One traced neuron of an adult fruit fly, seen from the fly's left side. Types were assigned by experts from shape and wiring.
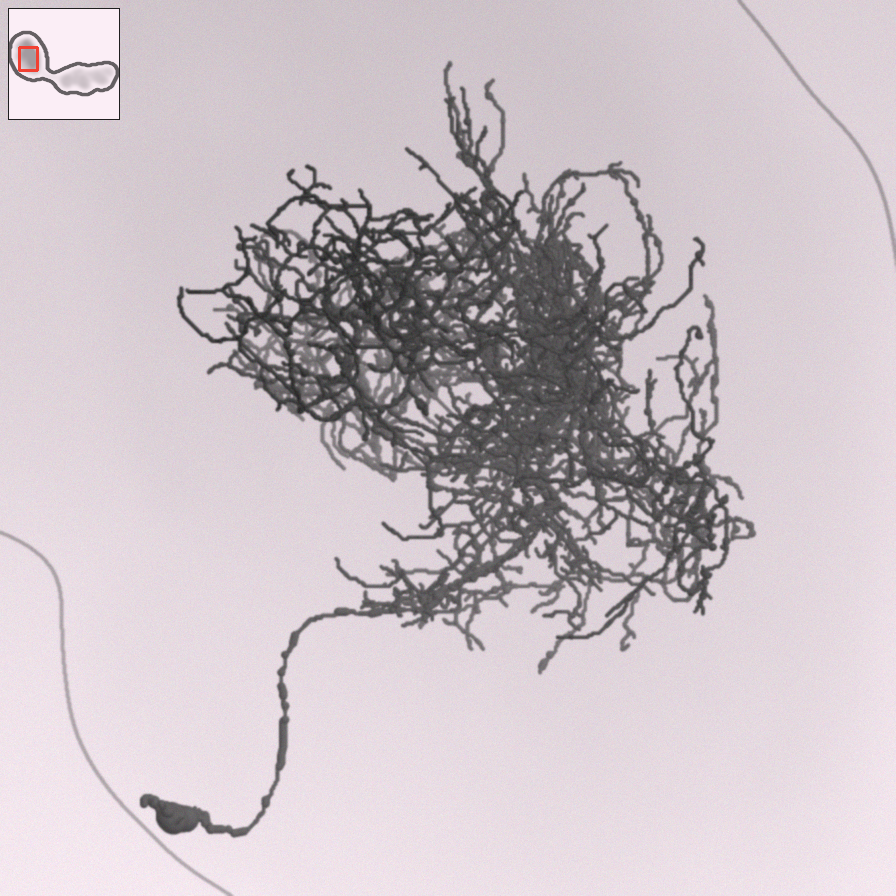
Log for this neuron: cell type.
OA-VUMa4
